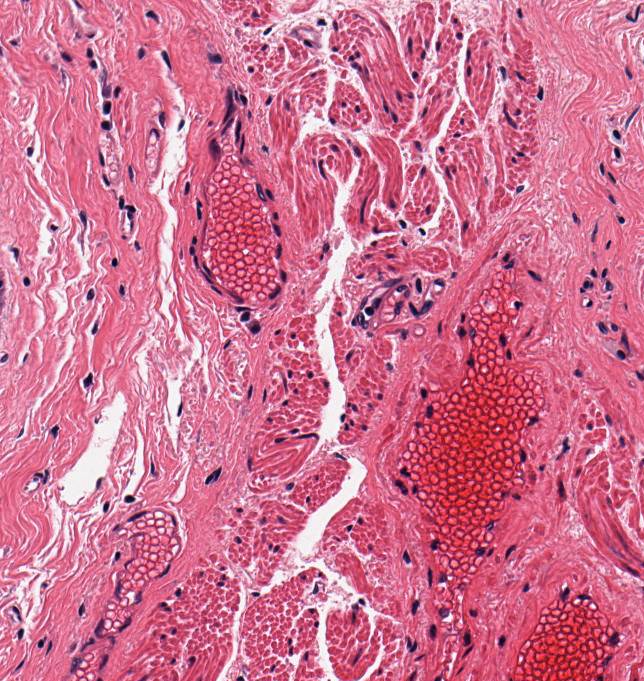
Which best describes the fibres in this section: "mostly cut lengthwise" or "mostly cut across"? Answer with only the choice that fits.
Mostly cut across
